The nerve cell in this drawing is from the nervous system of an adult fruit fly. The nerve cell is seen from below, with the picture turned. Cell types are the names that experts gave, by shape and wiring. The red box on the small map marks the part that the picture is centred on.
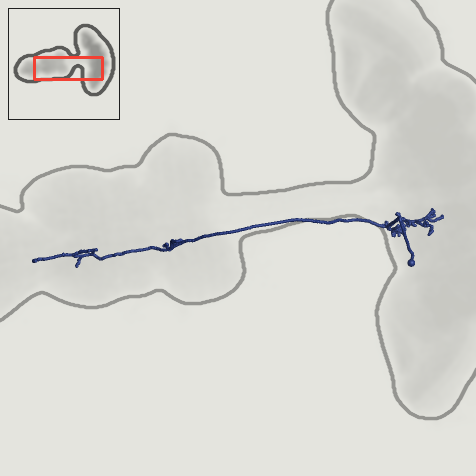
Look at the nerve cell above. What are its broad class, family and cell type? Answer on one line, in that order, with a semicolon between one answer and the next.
descending neuron; hemilineage LB12; DNg05_c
